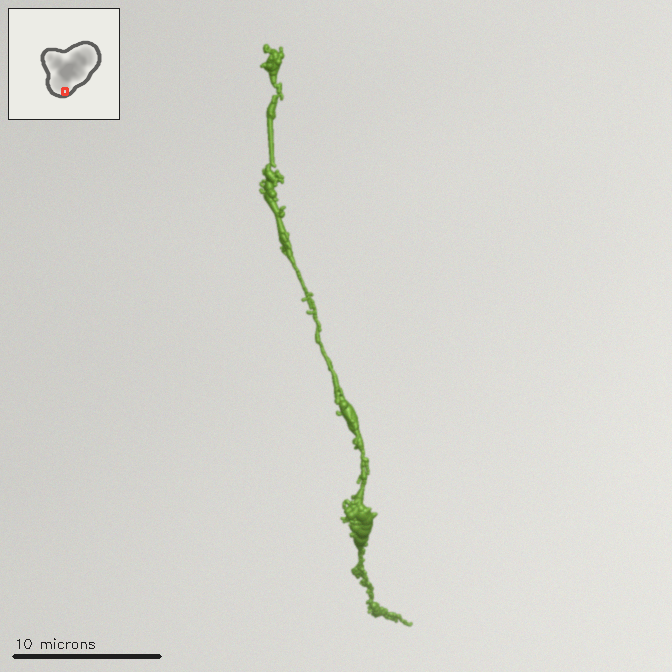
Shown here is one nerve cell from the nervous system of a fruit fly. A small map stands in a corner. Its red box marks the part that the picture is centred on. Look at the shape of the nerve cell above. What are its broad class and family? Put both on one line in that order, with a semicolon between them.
photoreceptor or other optic-lobe sensory neuron; class visual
